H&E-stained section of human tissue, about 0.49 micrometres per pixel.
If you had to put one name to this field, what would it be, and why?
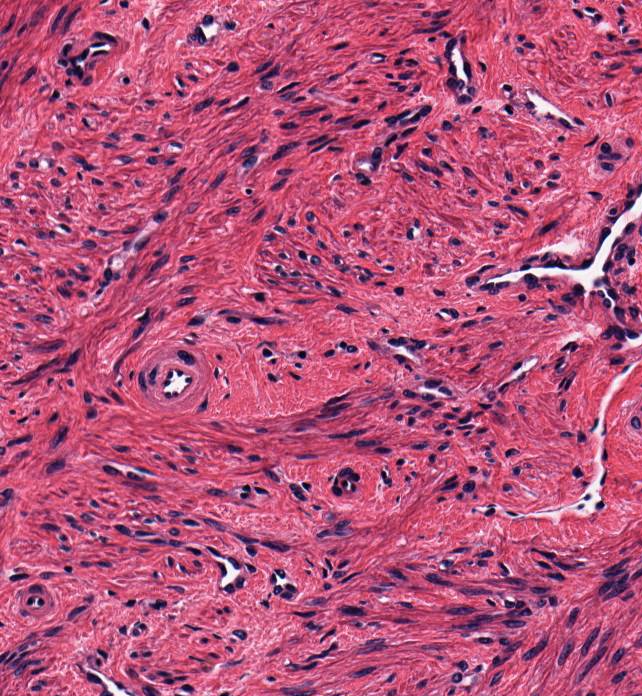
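Smooth muscle throughout. Spindle cells in bundles running in different directions, crossing one another.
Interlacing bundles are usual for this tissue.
Nuclei in lengthwise-cut bundles: elongated, blunt-ended, dark blue-purple.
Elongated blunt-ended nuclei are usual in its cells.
Cytoplasm abundant, pink, finely fibrillar, blending into the surrounding matrix; no epithelium or glands anywhere.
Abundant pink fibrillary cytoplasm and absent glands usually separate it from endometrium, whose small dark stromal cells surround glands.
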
